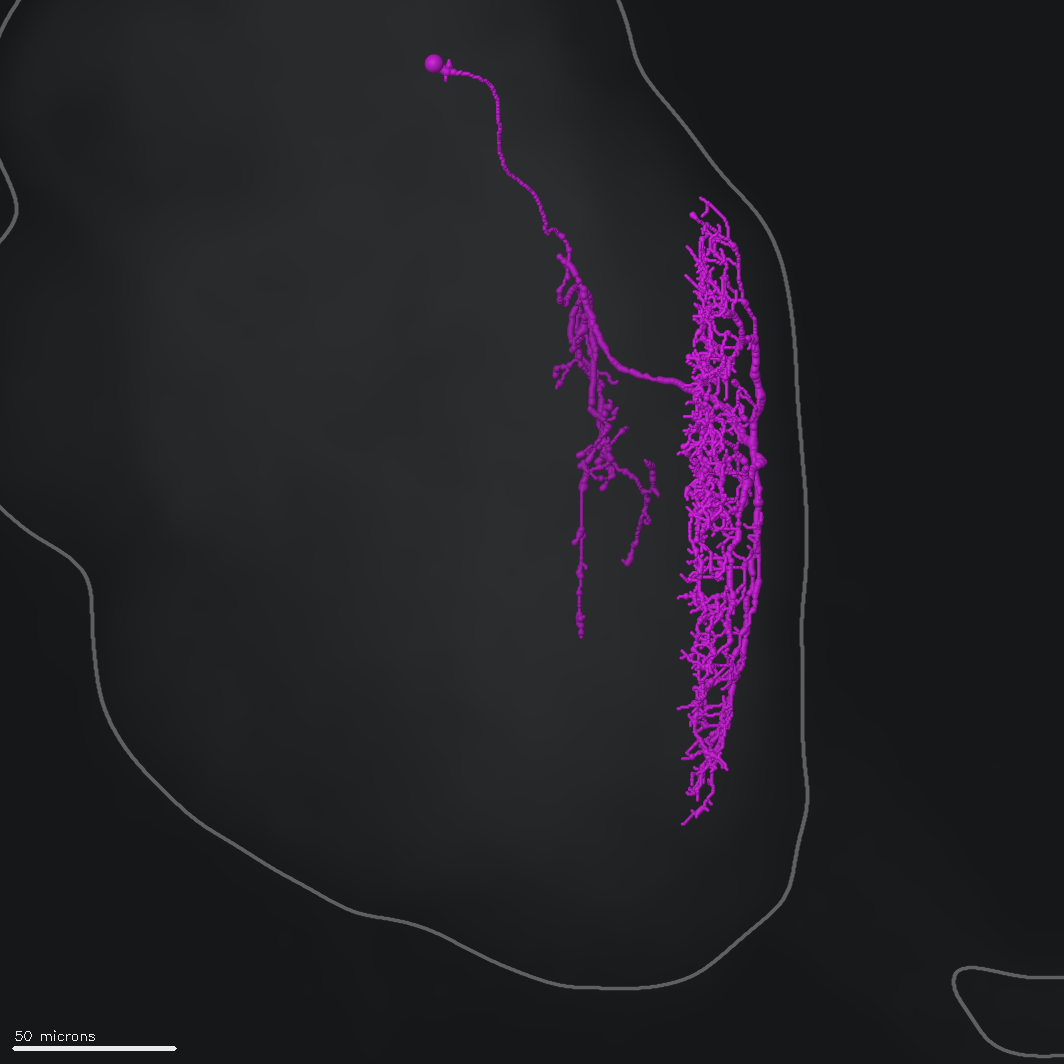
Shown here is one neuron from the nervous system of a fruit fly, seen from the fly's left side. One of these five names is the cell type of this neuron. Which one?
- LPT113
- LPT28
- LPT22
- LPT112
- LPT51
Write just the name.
LPT28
